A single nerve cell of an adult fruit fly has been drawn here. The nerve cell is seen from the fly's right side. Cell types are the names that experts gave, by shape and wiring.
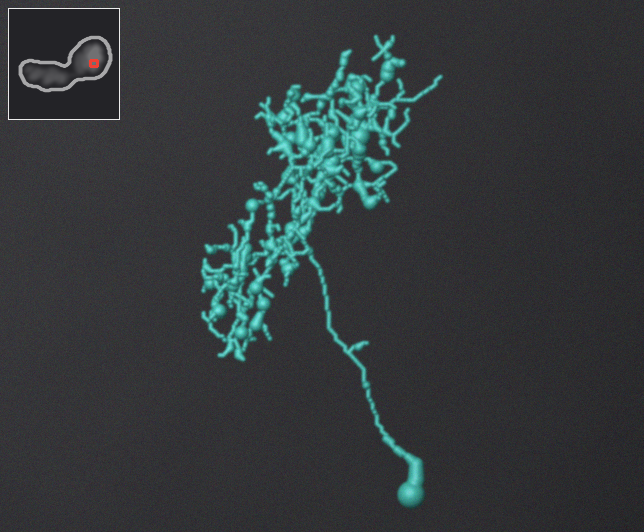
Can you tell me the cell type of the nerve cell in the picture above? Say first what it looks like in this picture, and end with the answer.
The picture shows dozens of branch ends. As drawn here it is taller than it is wide. This is an optic-lobe intrinsic neuron. The cell type is Li14.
